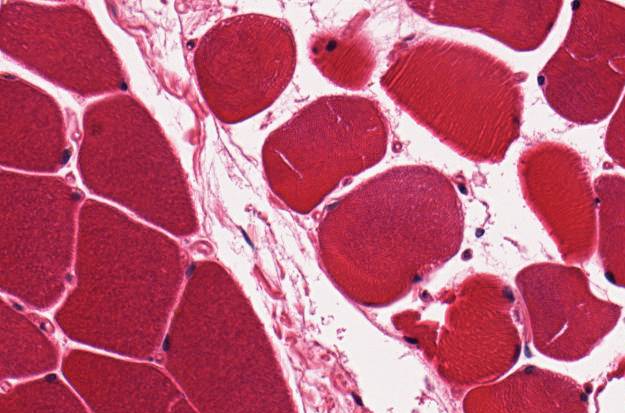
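Skeletal muscle: fibres with small, dark nuclei at their edges and cytoplasm staining a deep, even pink-red. On the left of the field the fibres are closely packed polygons separated only by thin septa; on the right they are more rounded and set apart by wider clear spaces.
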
